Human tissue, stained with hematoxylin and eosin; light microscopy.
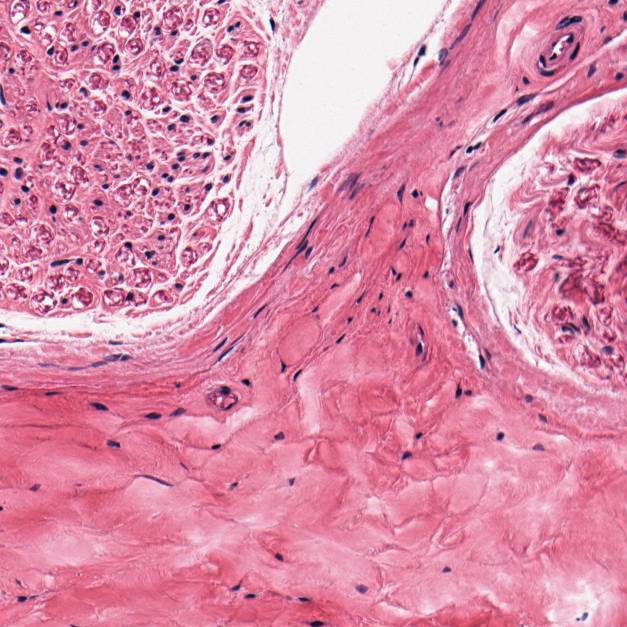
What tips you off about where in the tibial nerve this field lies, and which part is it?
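This is epineurium, the dense connective tissue filling the lower half of the field. See how its pink collagen lies in thick bundles, with few scattered small dark nuclei.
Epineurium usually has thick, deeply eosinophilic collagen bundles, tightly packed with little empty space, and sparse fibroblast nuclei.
Above lie two rounded bundles of cells, with an empty white space between them.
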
